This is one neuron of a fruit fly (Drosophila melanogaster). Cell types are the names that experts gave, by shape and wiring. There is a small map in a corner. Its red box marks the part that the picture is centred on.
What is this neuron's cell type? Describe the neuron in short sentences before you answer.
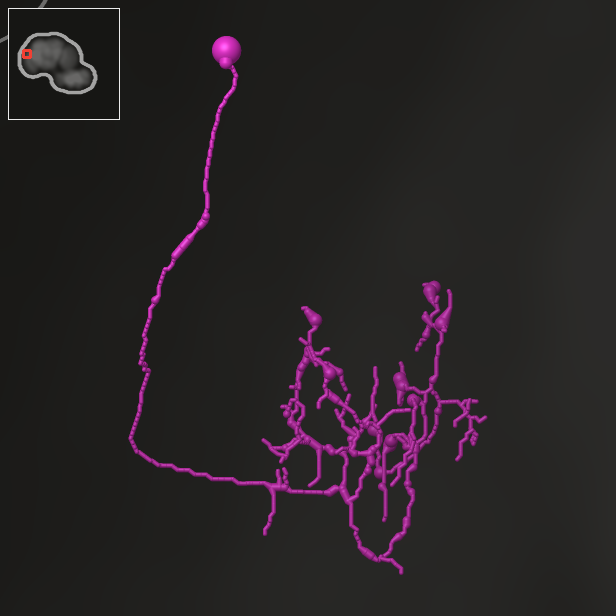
Dozens of branch ends can be seen. In this view it is taller than it is wide. It is an optic-lobe intrinsic neuron. Its cell type is Mi17.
